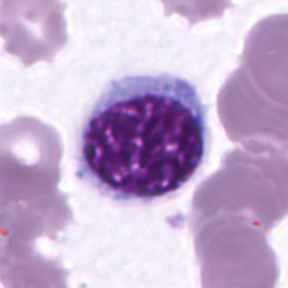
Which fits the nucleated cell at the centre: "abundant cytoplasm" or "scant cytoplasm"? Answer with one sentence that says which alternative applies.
Most of the cell is filled by the nucleus.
